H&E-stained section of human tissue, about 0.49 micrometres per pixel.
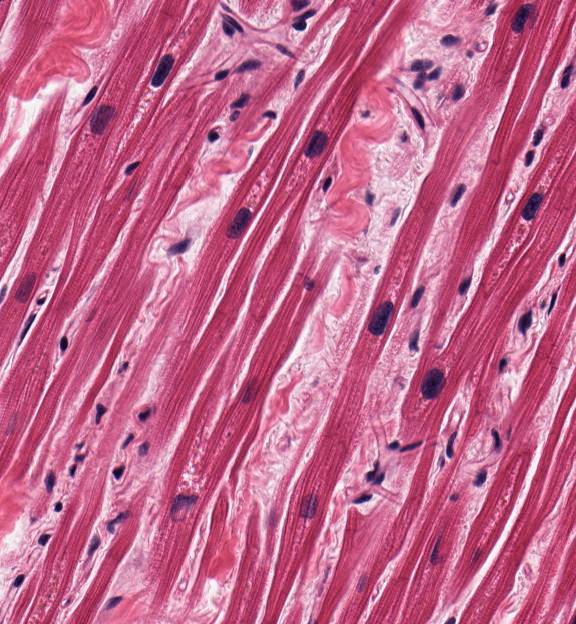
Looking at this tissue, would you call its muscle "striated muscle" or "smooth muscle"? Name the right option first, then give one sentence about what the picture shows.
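Striated muscle. Fine cross-striations are visible across the pink muscle fibres.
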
